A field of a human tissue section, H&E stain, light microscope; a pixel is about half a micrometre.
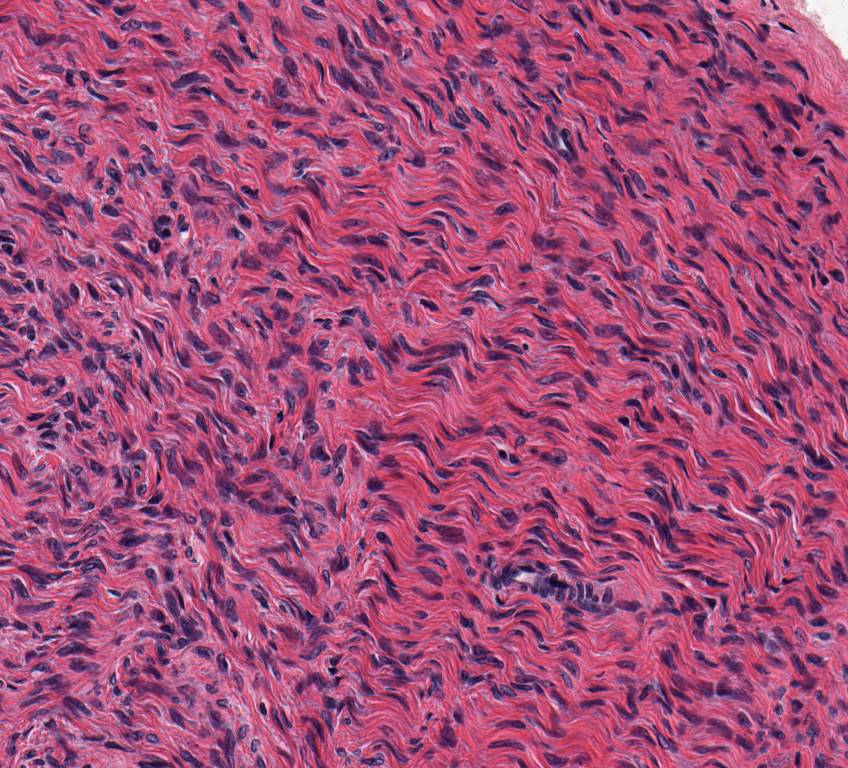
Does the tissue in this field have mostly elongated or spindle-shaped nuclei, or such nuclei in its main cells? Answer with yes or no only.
Yes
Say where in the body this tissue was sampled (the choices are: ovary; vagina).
ovary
